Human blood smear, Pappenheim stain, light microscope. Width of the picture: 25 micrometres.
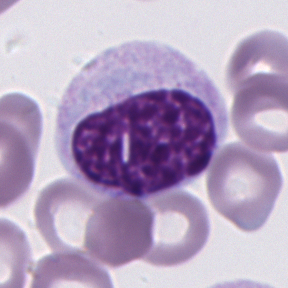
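Metamyelocyte, the nucleated cell at the centre of a stained smear of human peripheral blood. The outline is round and smooth, and the nucleus has a smooth oval edge without lobes. Fine pinkish-purple granules are scattered through the cytoplasm; no vacuoles are seen.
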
